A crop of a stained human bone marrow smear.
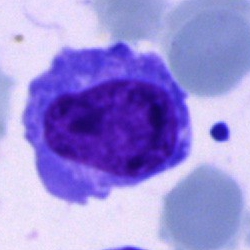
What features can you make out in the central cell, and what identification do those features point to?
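The central cell has an irregular outline with a ruffled, scalloped edge. Its chromatin is coarse, with darker clumps scattered through it. The cytoplasm is blue-violet, widest at the lower left of the cell, and shows no distinct granules. This central cell is a blast.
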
